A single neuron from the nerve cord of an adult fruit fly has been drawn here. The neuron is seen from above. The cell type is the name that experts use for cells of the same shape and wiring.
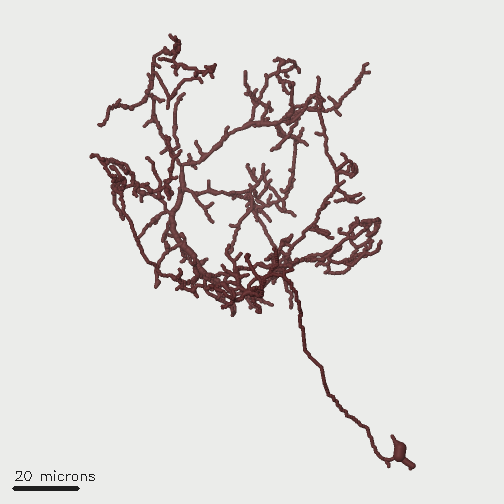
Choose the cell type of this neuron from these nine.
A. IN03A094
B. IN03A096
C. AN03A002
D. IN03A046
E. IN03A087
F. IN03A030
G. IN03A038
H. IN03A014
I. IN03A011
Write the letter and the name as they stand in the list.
G. IN03A038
